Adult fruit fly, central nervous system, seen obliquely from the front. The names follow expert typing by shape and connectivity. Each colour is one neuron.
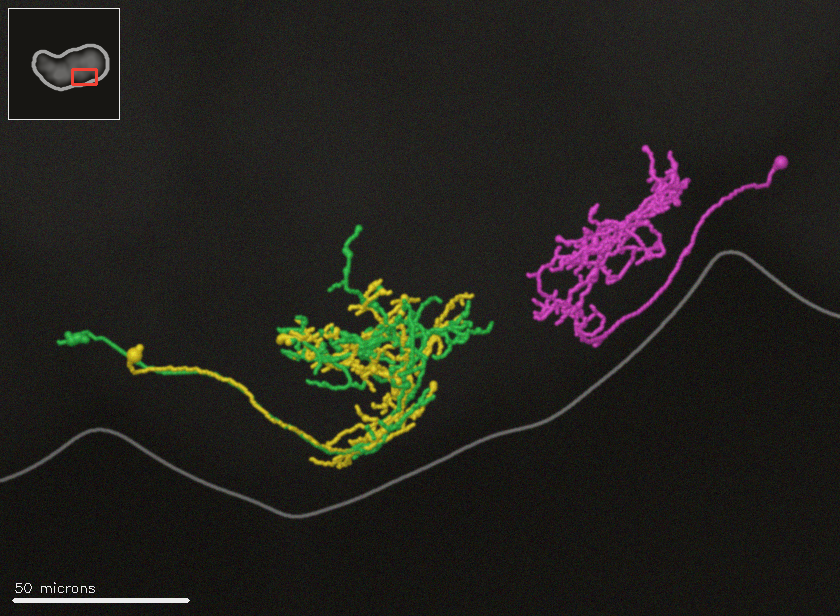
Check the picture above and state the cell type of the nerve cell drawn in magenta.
GNG269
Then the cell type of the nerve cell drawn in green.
GNG398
